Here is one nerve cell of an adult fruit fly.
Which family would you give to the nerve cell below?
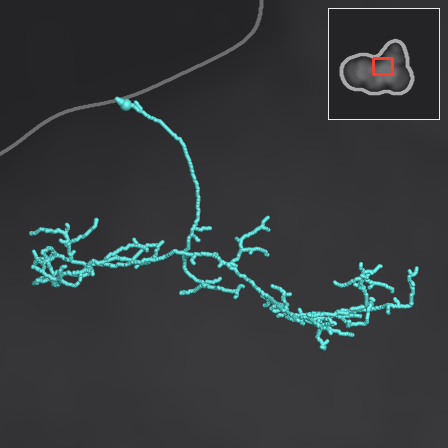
hemilineage SMPp&v1_posterior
